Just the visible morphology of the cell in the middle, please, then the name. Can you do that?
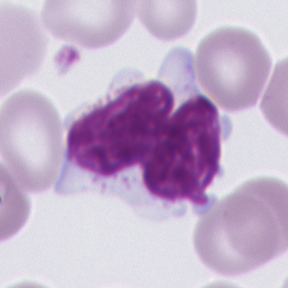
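What stands out first is the irregular outline: pale, ragged flaps of cytoplasm reach out beyond the nucleus. A notch in the nucleus's upper edge splits it into two broad lobes. The chromatin, I'd say, is dark purple and coarsely clumped. No vacuoles that I can see in the cytoplasm. The name: large granular lymphocyte.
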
